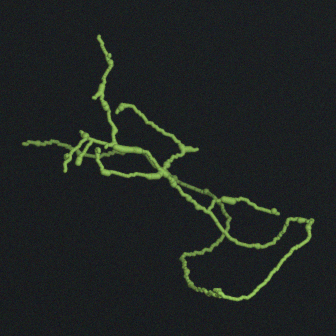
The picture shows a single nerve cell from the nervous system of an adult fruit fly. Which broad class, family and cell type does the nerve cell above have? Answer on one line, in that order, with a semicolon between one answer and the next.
sensory neuron entering the brain; class gustatory; PhG2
